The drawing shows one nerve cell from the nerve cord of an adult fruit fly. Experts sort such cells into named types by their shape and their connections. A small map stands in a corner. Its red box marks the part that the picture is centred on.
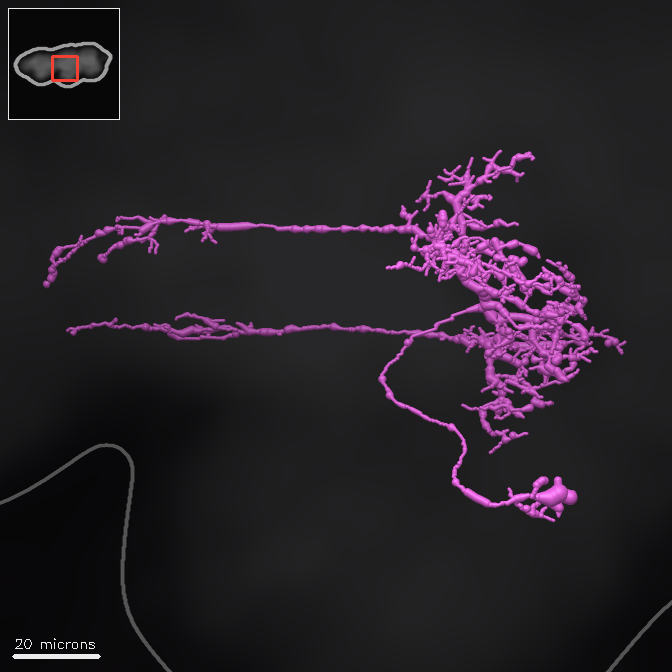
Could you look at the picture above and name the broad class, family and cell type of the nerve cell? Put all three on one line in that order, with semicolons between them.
nerve-cord intrinsic neuron; hemilineage 00A; IN00A020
